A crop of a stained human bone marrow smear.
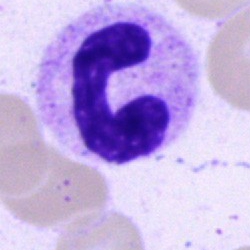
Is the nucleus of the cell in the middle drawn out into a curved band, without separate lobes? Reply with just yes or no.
Yes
